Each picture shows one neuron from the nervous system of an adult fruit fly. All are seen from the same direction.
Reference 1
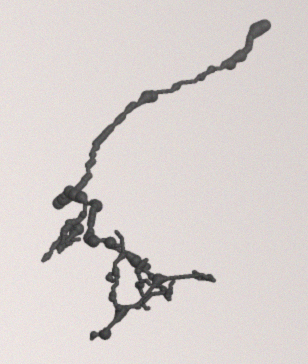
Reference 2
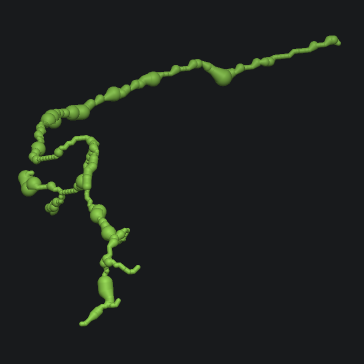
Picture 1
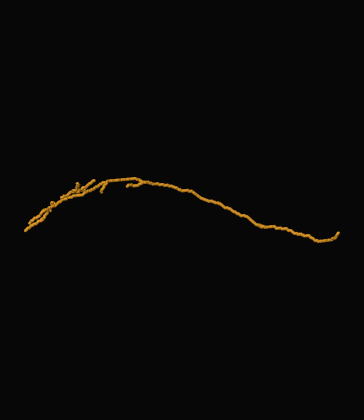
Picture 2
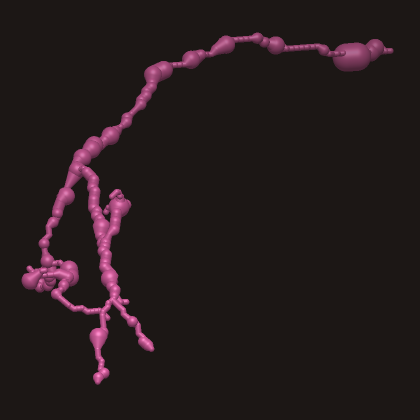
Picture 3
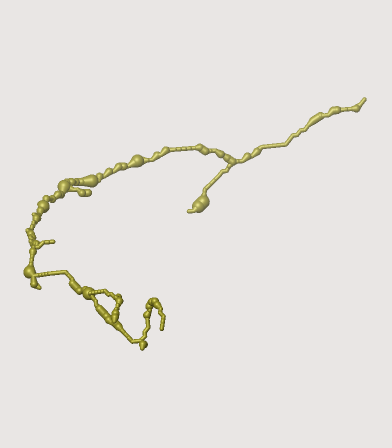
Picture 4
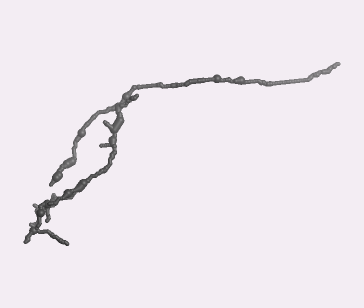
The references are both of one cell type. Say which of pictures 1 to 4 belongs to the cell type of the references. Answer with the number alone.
3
